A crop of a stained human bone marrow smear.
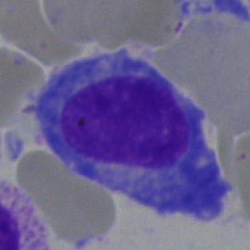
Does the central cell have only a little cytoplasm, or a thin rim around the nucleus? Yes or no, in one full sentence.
No, rather than scant, the cytoplasm of the cell is plentiful.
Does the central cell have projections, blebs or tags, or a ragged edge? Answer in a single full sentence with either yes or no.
Yes, the cell is bounded by a rough outline rather than a smooth one.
